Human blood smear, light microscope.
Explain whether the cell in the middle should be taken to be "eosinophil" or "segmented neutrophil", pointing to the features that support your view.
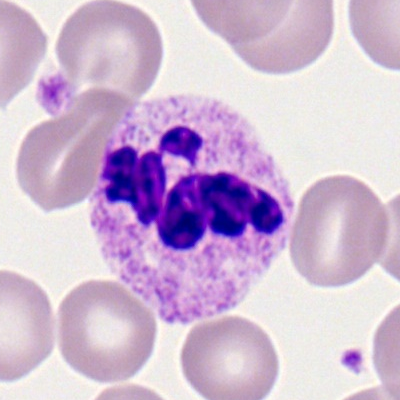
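Segmented neutrophil, not eosinophil. Nucleus: at least five separate lobes, in a rough horizontal band.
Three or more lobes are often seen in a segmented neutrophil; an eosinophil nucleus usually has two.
Cytoplasm: fine lilac granules throughout.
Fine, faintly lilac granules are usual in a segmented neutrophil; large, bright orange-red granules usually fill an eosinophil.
Chromatin dark purple, coarsely clumped.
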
